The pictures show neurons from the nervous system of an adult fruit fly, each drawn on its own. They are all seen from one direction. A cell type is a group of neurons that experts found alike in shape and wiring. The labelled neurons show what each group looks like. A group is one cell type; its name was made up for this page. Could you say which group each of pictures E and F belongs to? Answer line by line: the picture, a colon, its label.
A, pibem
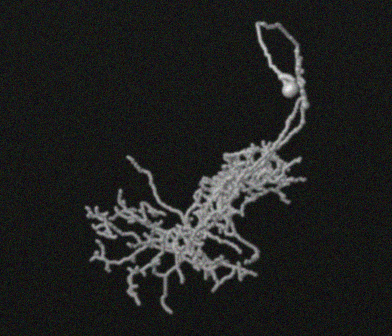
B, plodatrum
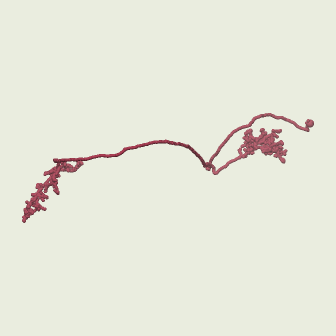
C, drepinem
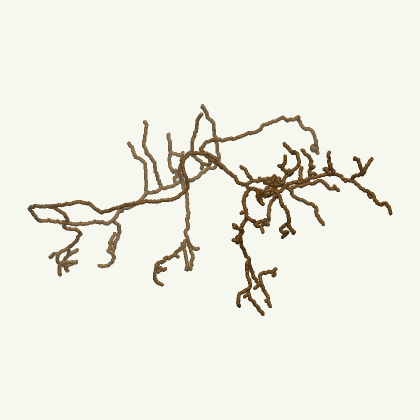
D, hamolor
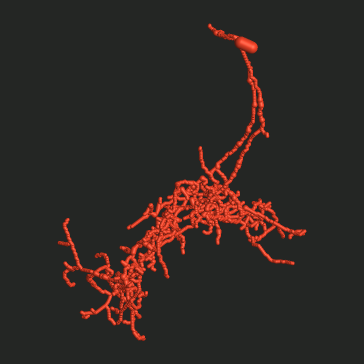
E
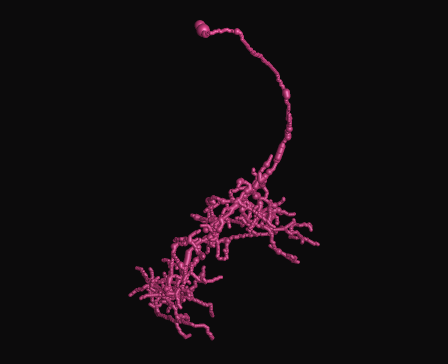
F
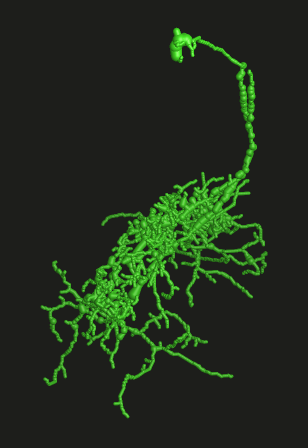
E: hamolor
F: pibem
